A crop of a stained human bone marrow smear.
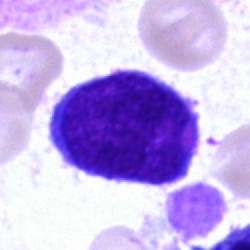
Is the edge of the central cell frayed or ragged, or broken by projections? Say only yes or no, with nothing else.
Yes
